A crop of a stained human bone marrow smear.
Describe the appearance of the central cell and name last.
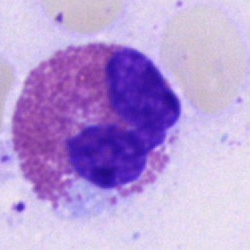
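Two nuclear lobes are present, lying toward the right side of the cell. The chromatin is dense and dark purple. The cytoplasm is packed with coarse, round, pink-red granules. Cell: eosinophil.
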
